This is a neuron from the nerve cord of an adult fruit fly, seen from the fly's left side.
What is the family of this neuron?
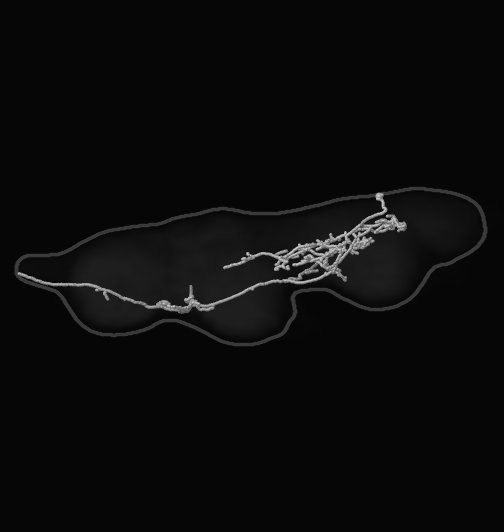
hemilineage 05B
